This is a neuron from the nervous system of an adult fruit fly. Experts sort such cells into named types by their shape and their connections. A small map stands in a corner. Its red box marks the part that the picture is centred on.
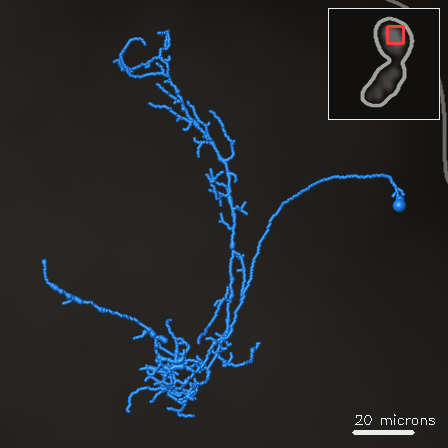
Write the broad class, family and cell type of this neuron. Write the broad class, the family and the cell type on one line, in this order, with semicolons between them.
central-brain intrinsic neuron; hemilineage WEDa2; CB3453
